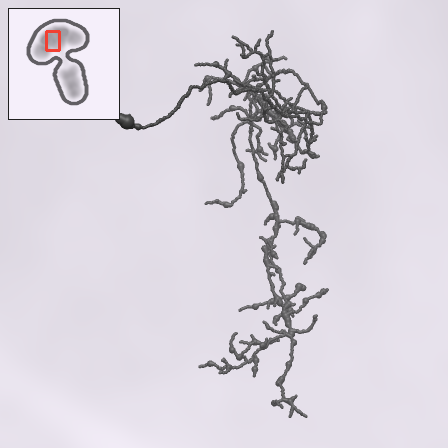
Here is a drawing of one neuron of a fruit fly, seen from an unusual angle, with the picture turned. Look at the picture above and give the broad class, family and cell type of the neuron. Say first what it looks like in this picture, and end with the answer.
It lies in the brain. Dozens of branch ends can be seen. This is a central-brain intrinsic neuron. Its family is hemilineage VESa1. The cell type is PS101.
